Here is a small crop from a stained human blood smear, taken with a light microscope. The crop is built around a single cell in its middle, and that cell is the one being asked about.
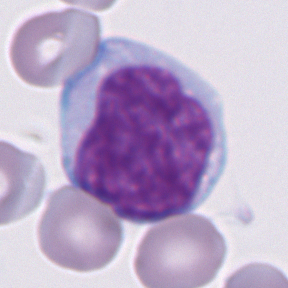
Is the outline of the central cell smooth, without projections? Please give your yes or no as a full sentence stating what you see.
Yes, the cell has an outline that is smooth instead of rough.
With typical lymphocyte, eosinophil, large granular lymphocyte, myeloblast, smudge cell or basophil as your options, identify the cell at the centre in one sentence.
In this crop, the cell at the very middle is a myeloblast.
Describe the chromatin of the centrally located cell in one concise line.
The chromatin within its nucleus forms coarse clumps.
